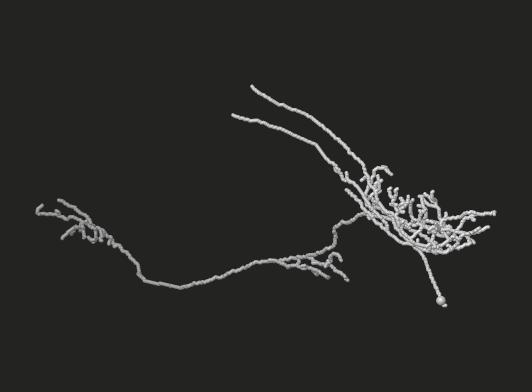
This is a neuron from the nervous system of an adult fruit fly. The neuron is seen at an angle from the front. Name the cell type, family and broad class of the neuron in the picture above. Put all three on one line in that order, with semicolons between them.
AOTU004; hemilineage AOTUv4_dorsal; central-brain intrinsic neuron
